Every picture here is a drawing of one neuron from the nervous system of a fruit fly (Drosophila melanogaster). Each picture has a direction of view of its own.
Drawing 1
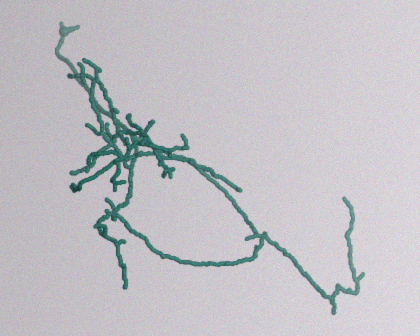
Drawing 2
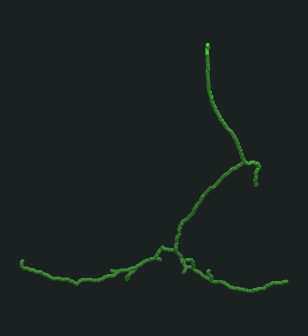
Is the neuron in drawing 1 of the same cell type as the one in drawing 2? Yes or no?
no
